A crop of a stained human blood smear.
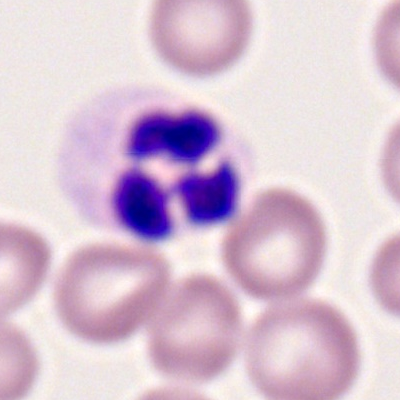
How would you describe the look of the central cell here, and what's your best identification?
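Three separate nuclear lobes are grouped around a pale centre. Dense chromatin stains dark purple throughout the lobes. No nucleoli are visible in any lobe, and the cytoplasm contains no vacuoles. Name: segmented neutrophil.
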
